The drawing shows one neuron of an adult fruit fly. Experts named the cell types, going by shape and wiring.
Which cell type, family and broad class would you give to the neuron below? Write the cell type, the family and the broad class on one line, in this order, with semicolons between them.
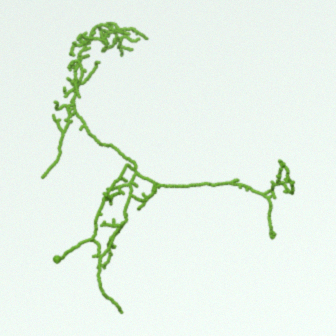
SMP381_b; hemilineage DM6_dorso_lateral; central-brain intrinsic neuron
